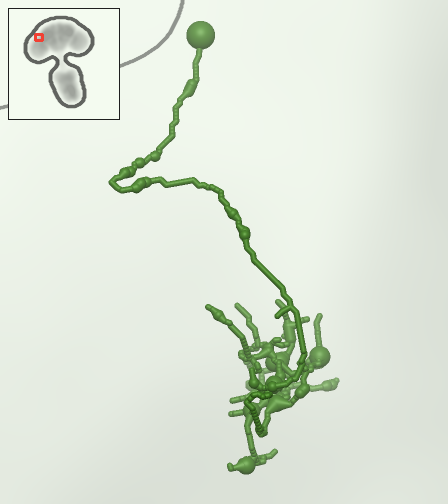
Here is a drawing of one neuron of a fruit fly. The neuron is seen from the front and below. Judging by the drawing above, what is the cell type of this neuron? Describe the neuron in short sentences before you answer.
It lies in the brain. The cell body can be seen at the top of the picture. Its broad class is optic-lobe intrinsic neuron. Its cell type is Cm4.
